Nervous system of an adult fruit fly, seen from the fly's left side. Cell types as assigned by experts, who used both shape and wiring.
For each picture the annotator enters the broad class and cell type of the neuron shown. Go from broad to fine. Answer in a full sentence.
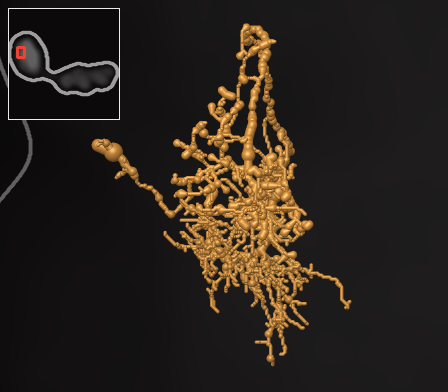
A central-brain intrinsic neuron, type LAL076.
